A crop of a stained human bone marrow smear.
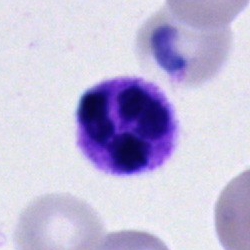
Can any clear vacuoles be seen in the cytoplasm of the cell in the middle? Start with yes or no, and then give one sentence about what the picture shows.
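No. No vacuoles are seen in the cytoplasm.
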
